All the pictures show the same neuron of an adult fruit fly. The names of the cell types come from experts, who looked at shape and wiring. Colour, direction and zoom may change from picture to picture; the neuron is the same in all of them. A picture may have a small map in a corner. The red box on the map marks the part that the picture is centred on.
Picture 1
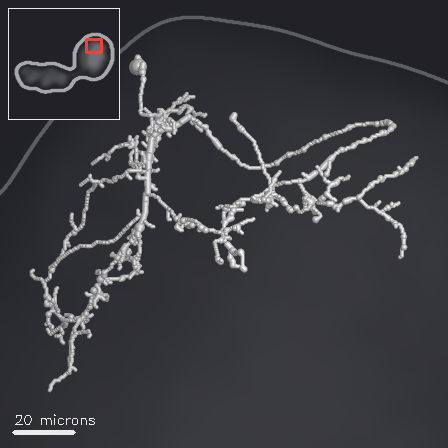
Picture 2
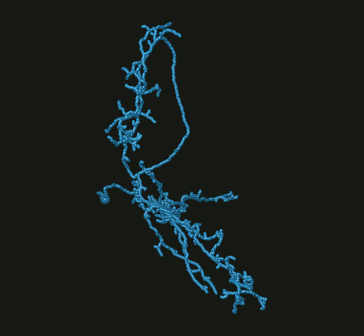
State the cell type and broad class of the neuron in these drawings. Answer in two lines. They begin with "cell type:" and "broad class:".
cell type: SMP239
broad class: central-brain intrinsic neuron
